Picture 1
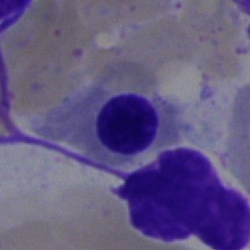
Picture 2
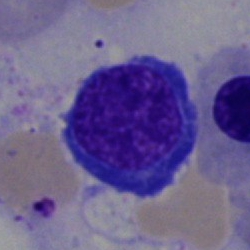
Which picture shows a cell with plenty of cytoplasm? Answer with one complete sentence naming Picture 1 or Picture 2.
Plentiful cytoplasm is found in the cell of picture 1.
